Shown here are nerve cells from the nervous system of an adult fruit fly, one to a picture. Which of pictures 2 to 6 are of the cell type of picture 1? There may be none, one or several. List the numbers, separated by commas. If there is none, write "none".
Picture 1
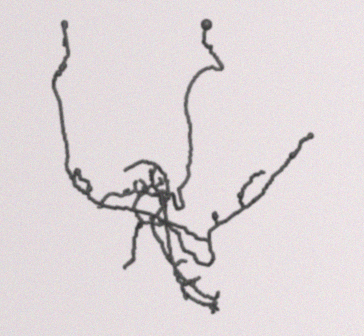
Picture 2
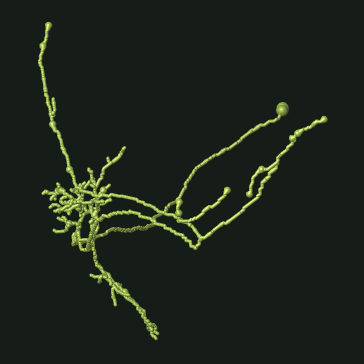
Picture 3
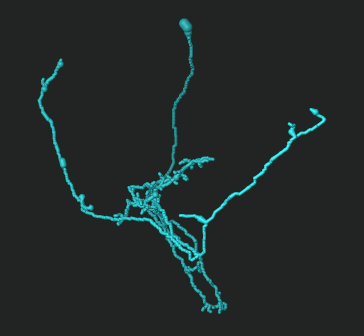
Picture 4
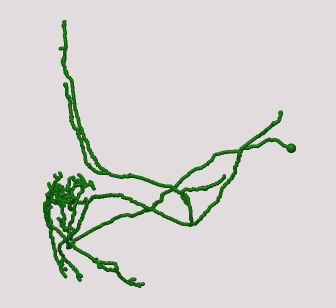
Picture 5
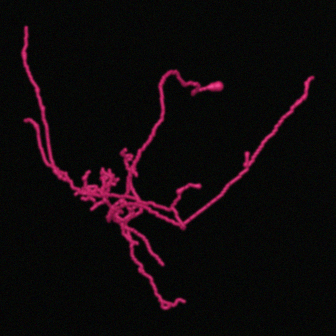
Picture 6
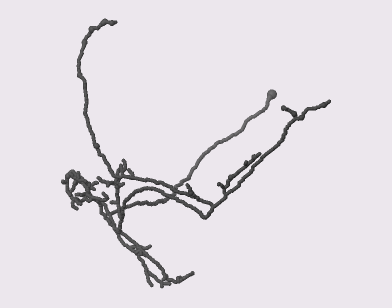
5, 6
